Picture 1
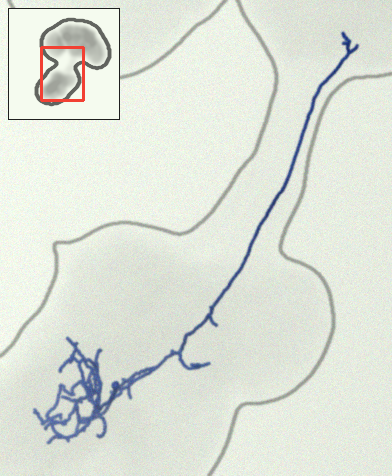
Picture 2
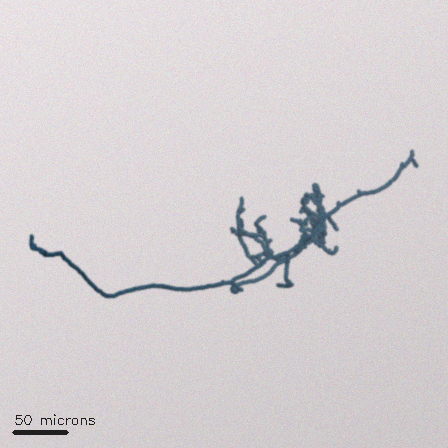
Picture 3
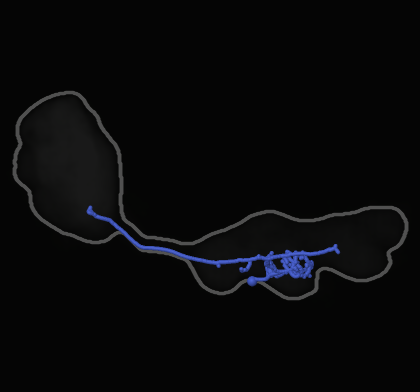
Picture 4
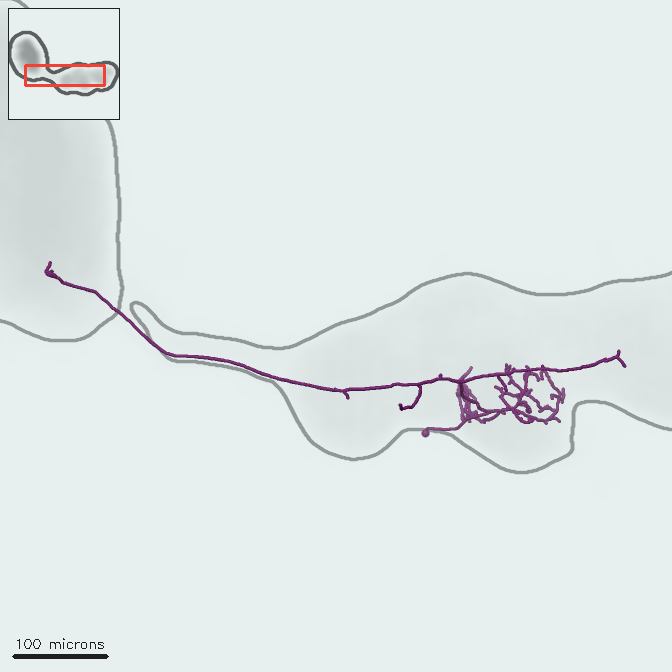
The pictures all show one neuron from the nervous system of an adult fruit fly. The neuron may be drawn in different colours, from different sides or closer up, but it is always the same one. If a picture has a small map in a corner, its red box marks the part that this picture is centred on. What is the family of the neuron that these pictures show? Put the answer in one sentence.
The family is hemilineage 10B.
